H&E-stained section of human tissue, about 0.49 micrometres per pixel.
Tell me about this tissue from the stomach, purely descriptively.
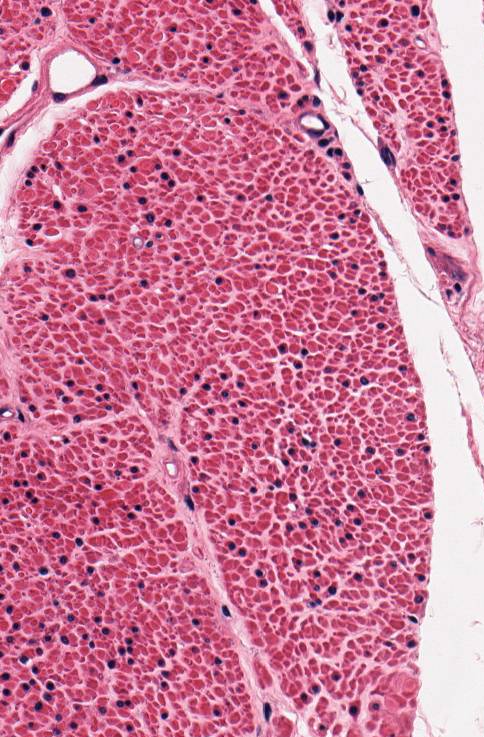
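Small fibre profiles, polygonal to rounded, are closely packed together. Their cytoplasm stains deep pink-red, and many profiles contain pale mottled spaces. In the septa lie small vessels with open, empty lumens, one at the upper left and another in the septum near the centre. Beyond the cleft, at the far right edge, are thin wavy pink fibrous strands.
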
